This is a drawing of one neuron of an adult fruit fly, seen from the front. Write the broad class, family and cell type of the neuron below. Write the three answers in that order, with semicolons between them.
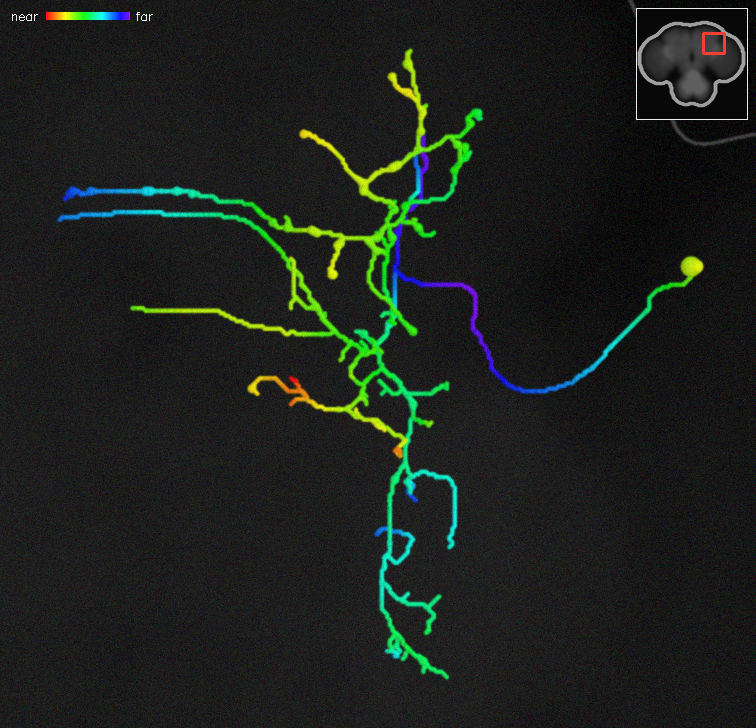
central-brain intrinsic neuron; hemilineage SLPav3; SLP189_b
